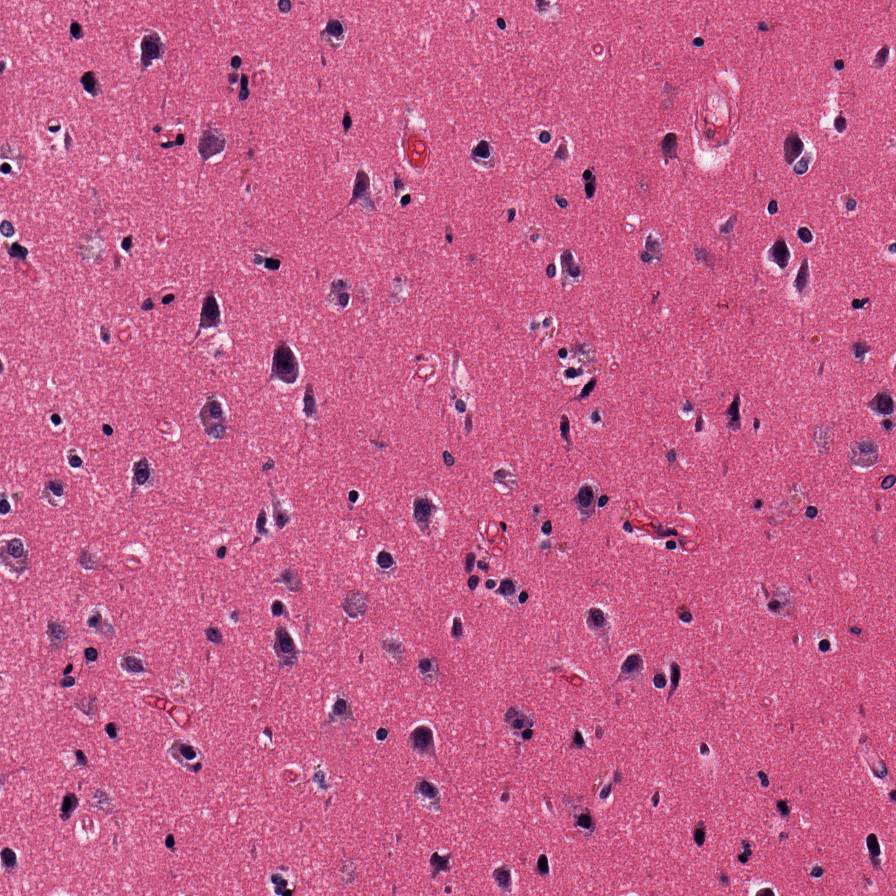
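Cerebral cortex. Notice the uniform, finely granular pink background holding cells scattered singly. Many larger cells are neurons, their angular, triangular bodies tapering into one process. Small, round, dark nuclei with little visible cytoplasm lie between and outnumber them. A few vessels hold red blood cells.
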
